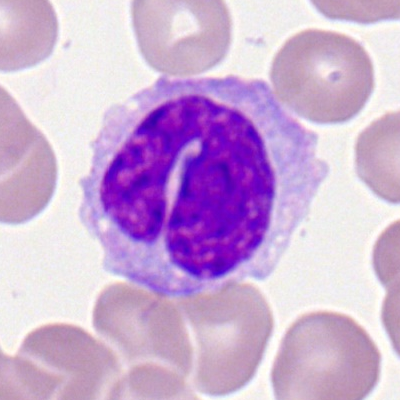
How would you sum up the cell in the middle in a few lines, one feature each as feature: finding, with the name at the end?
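Outline: irregular and a little bumpy, not smoothly round
Nucleus: deeply folded, with a narrow pale slit through its middle
Chromatin: clumped into darker and lighter purple patches
Cytoplasm: no coarse, brightly coloured granules
Name: monocyte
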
